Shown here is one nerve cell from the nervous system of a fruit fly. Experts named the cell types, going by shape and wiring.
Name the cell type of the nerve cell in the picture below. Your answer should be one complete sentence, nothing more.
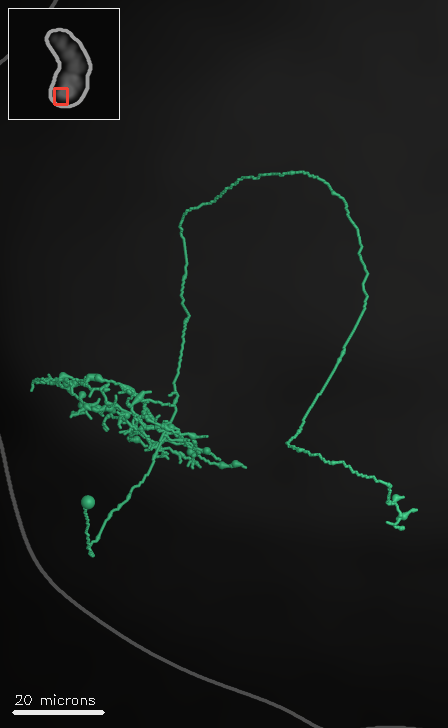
In terms of cell type, the nerve cell is MeTu1.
